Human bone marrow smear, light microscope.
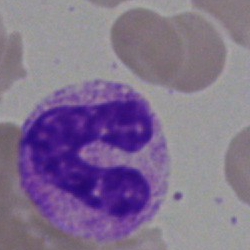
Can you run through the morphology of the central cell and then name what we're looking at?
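Working through it in order, the outline comes first, and it is round and smooth. Next, the nucleus forms a thick curved band, bent into a C that opens toward the right. Then the cytoplasm, which is filled with fine lilac granules and shows no vacuoles. Last comes the name: band neutrophil.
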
